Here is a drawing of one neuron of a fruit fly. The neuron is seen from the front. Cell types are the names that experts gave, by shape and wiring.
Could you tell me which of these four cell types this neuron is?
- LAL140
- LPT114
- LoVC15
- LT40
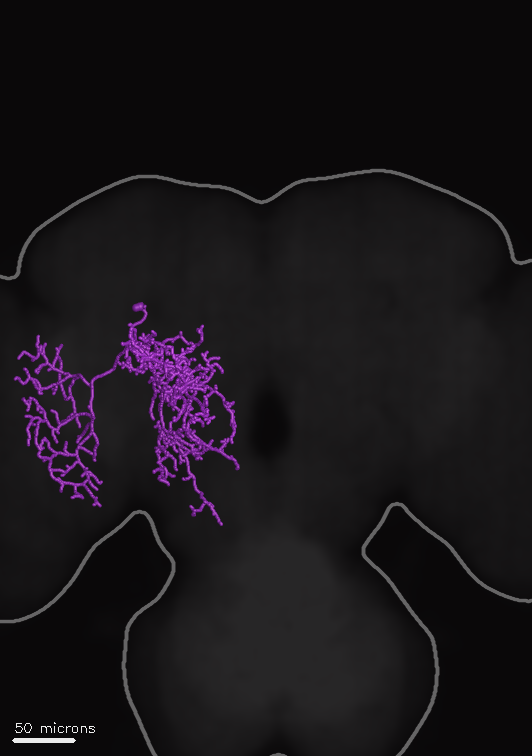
LoVC15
